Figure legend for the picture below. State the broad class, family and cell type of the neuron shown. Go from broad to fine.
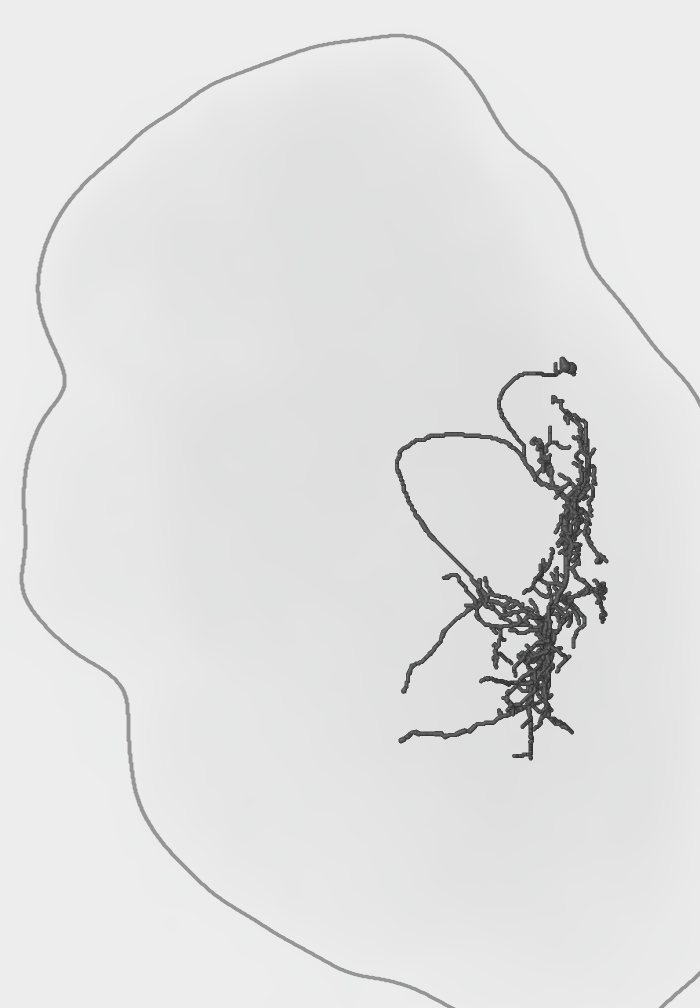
central-brain intrinsic neuron; hemilineage PSp2; PS221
